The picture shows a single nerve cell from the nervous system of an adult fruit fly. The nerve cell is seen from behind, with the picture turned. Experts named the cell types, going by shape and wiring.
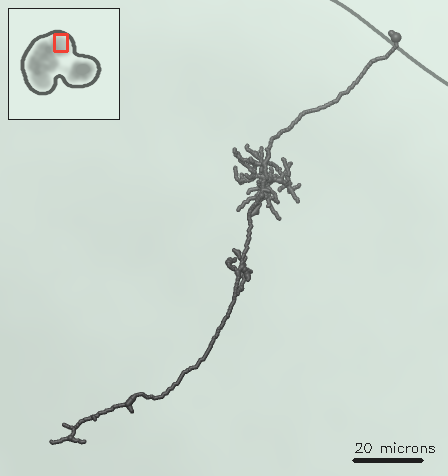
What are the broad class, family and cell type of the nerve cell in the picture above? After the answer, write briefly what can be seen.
It is an optic-lobe intrinsic neuron. Its family is Tm. It is of cell type Tm4. Its cell body lies at the upper right of the picture. By the scale bar it is about 120 microns tall in this view. The picture shows dozens of branch ends.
